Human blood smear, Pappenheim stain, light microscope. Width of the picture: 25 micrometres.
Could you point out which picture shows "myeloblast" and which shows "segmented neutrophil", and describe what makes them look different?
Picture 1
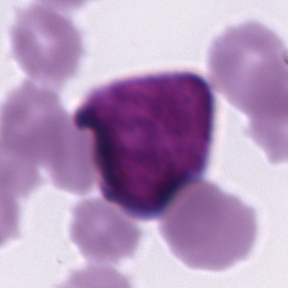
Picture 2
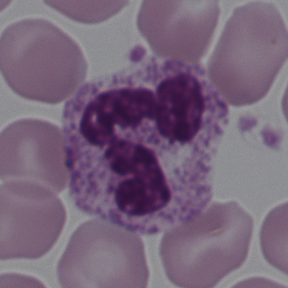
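Myeloblast in picture 1, segmented neutrophil in picture 2. The myeloblast is about 13 micrometres across, with an angular, roughly triangular outline rather than a round one. Its nucleus fills almost the whole cell.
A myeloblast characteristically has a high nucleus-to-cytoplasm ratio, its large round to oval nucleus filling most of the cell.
Only a very thin rim of deep blue cytoplasm shows, mainly along the left and lower edges, and no granules are seen.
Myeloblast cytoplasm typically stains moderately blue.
A red cell presses on its lower right edge. The segmented neutrophil has three separate nuclear lobes, with dense, dark purple chromatin throughout and no nucleoli.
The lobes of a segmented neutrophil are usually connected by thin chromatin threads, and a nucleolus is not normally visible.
Its cytoplasm is plentiful and pale pinkish-lilac, and the granules leave the lobe outlines visible.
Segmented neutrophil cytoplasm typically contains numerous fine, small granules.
Small purple fragments lie just outside this cell on its right side.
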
